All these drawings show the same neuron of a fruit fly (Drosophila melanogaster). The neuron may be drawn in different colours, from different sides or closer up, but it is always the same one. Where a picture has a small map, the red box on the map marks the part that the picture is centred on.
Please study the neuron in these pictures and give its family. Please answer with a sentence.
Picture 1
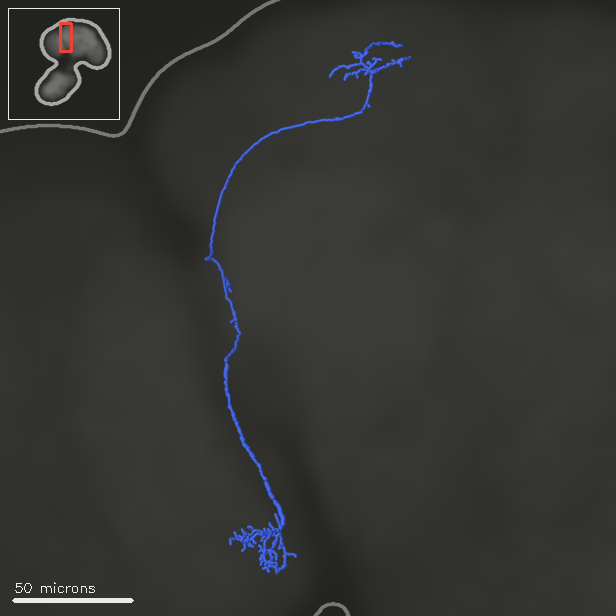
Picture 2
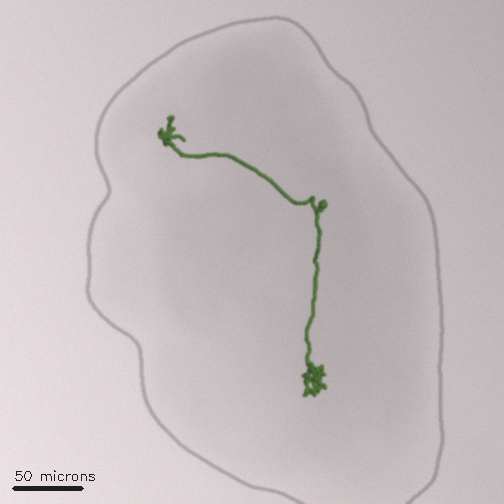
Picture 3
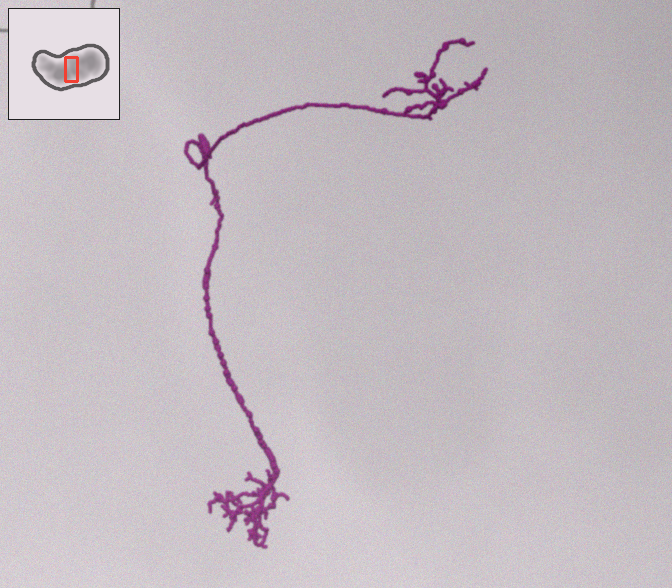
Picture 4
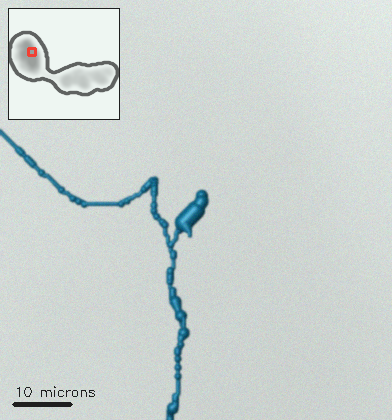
The family is hemilineage VPNd2.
